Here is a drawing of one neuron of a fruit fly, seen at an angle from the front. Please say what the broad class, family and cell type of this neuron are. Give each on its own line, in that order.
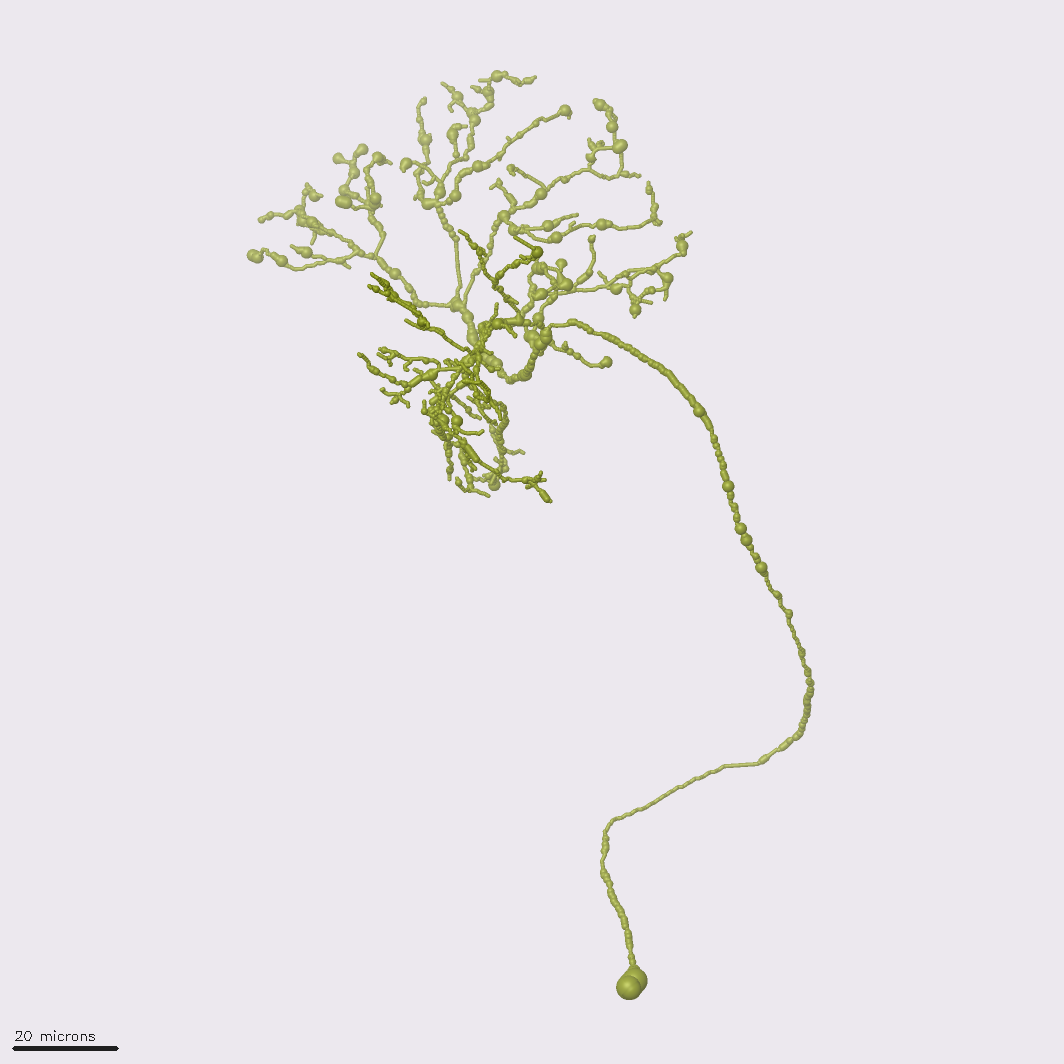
central-brain intrinsic neuron
hemilineage LALv1_dorsal
FB4I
